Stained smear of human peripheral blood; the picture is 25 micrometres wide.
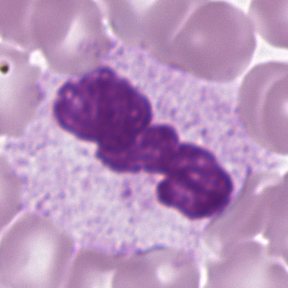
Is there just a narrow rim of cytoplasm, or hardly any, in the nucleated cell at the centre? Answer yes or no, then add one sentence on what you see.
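No. The cytoplasm is abundant and very pale lilac.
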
